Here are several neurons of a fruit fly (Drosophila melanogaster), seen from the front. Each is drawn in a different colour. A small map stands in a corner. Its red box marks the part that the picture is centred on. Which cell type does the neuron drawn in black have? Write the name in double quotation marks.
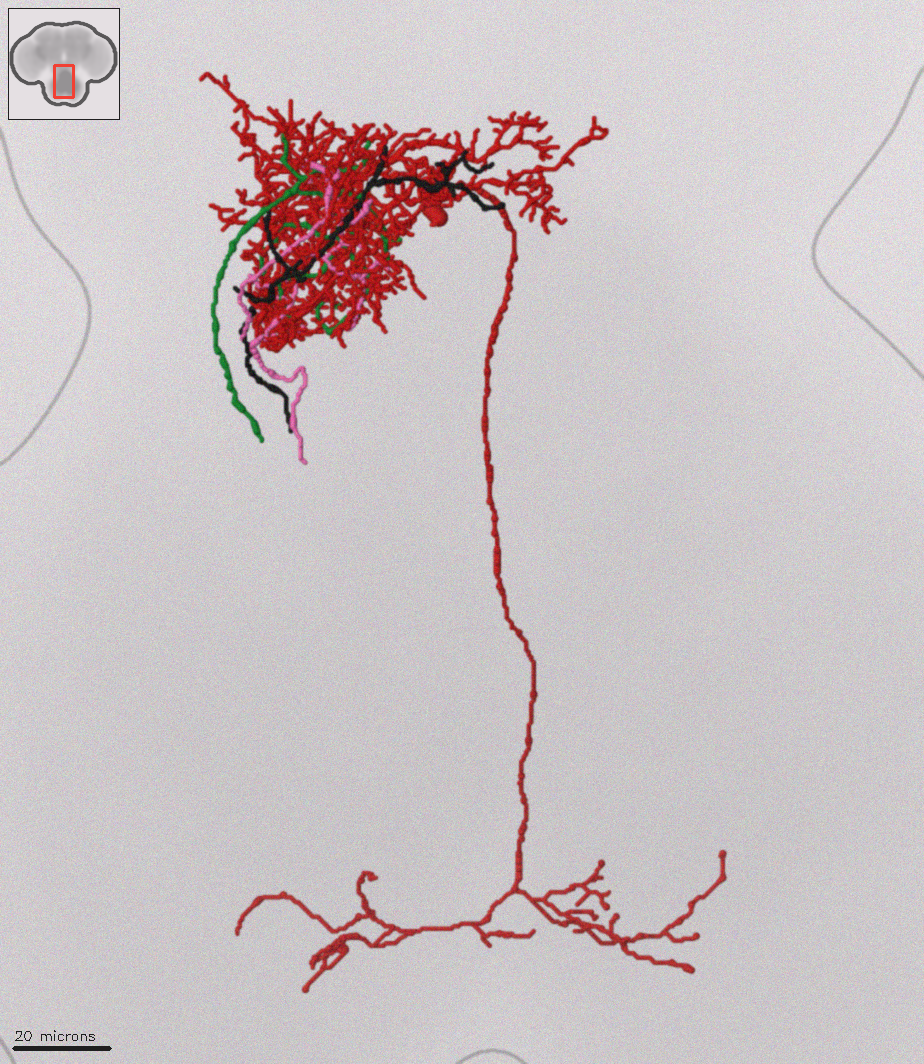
"BM_Hau"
